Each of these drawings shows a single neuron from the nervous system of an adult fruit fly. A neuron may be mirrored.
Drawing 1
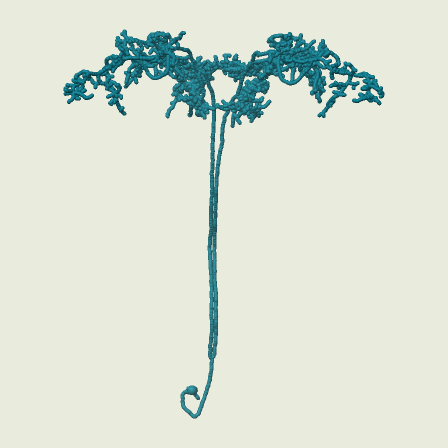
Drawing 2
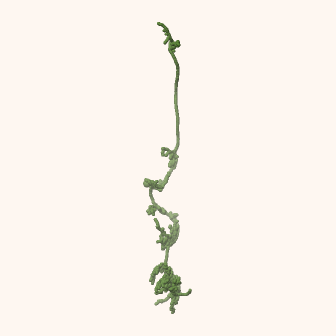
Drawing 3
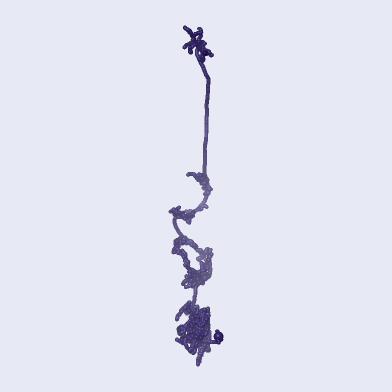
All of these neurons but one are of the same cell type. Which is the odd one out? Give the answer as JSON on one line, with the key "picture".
{"picture": 1}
